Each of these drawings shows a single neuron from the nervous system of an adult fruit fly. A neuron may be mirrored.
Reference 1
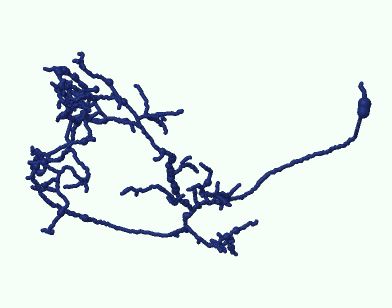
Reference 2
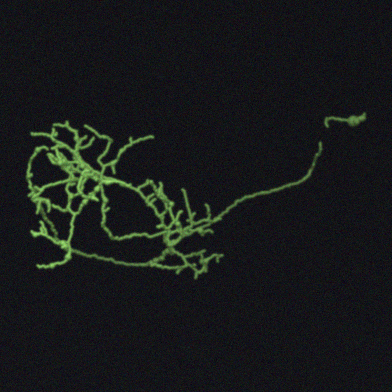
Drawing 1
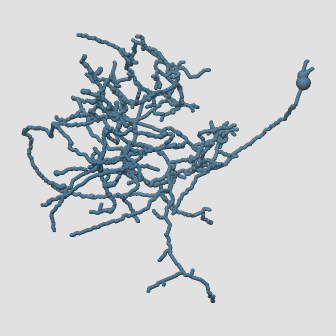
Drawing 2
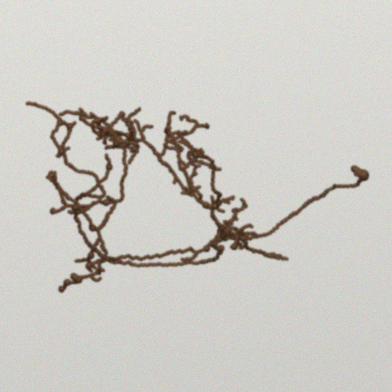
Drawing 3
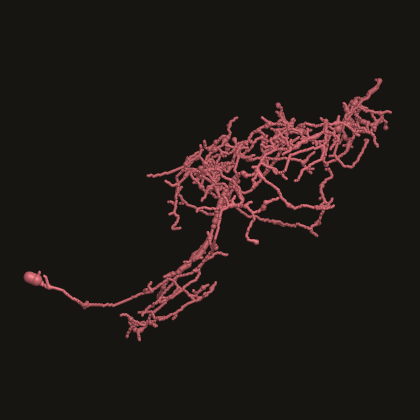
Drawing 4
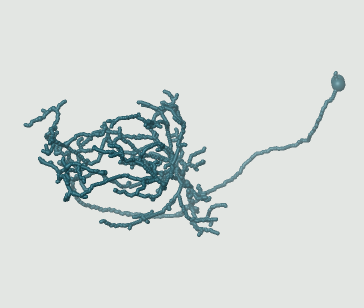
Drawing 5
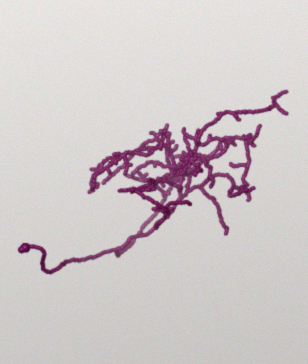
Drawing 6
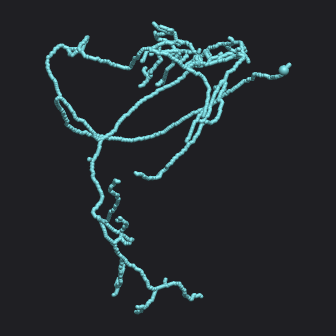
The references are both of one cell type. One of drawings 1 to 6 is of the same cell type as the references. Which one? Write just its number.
2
